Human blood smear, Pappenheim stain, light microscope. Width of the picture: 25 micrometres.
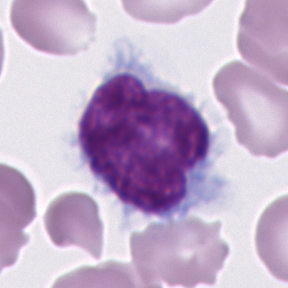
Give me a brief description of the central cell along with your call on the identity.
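The nucleus is oval, about 13 by 11 micrometres, with a shallow notch in its upper outline. Only a narrow rim of pale blue cytoplasm surrounds it. Fine hair-like projections extend from the cell surface all the way around its edge. This is a hairy cell.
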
